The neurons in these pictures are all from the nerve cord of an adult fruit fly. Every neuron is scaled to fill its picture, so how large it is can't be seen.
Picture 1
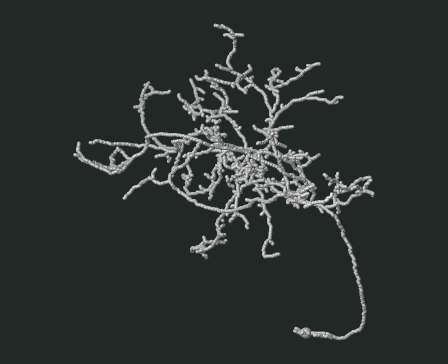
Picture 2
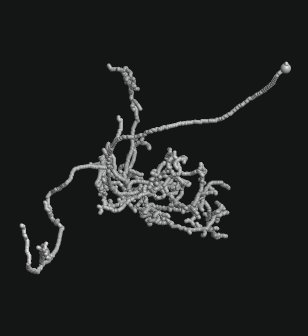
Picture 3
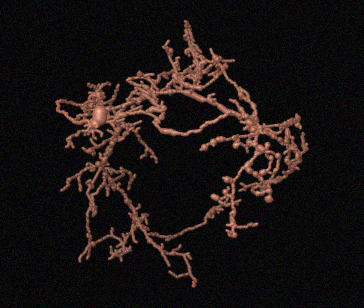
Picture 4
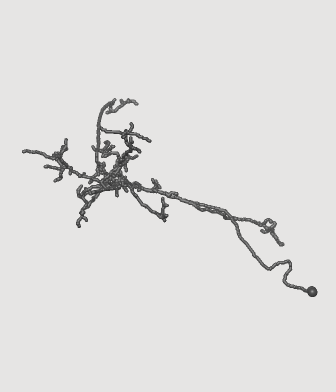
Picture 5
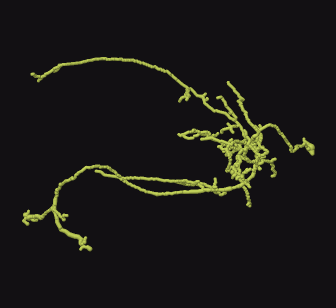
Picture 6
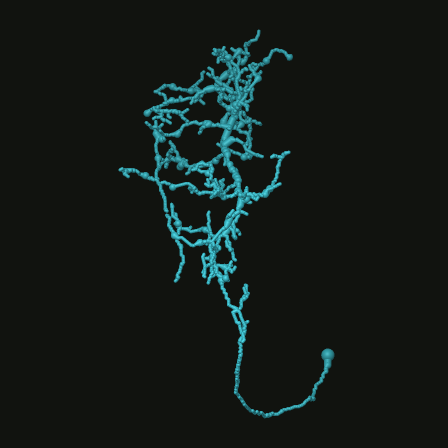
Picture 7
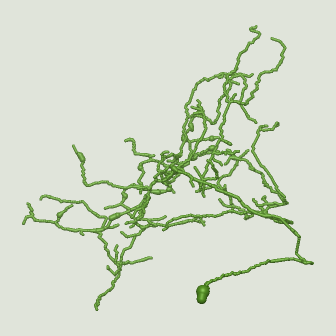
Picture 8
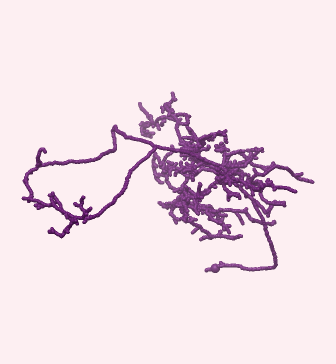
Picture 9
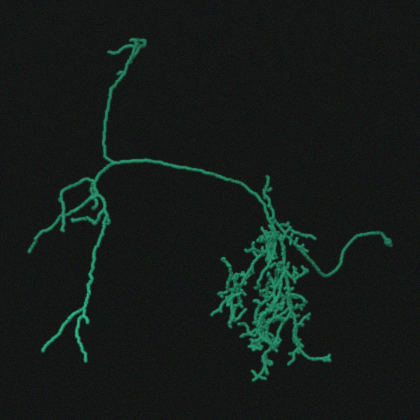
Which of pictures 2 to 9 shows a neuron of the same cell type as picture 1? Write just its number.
8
